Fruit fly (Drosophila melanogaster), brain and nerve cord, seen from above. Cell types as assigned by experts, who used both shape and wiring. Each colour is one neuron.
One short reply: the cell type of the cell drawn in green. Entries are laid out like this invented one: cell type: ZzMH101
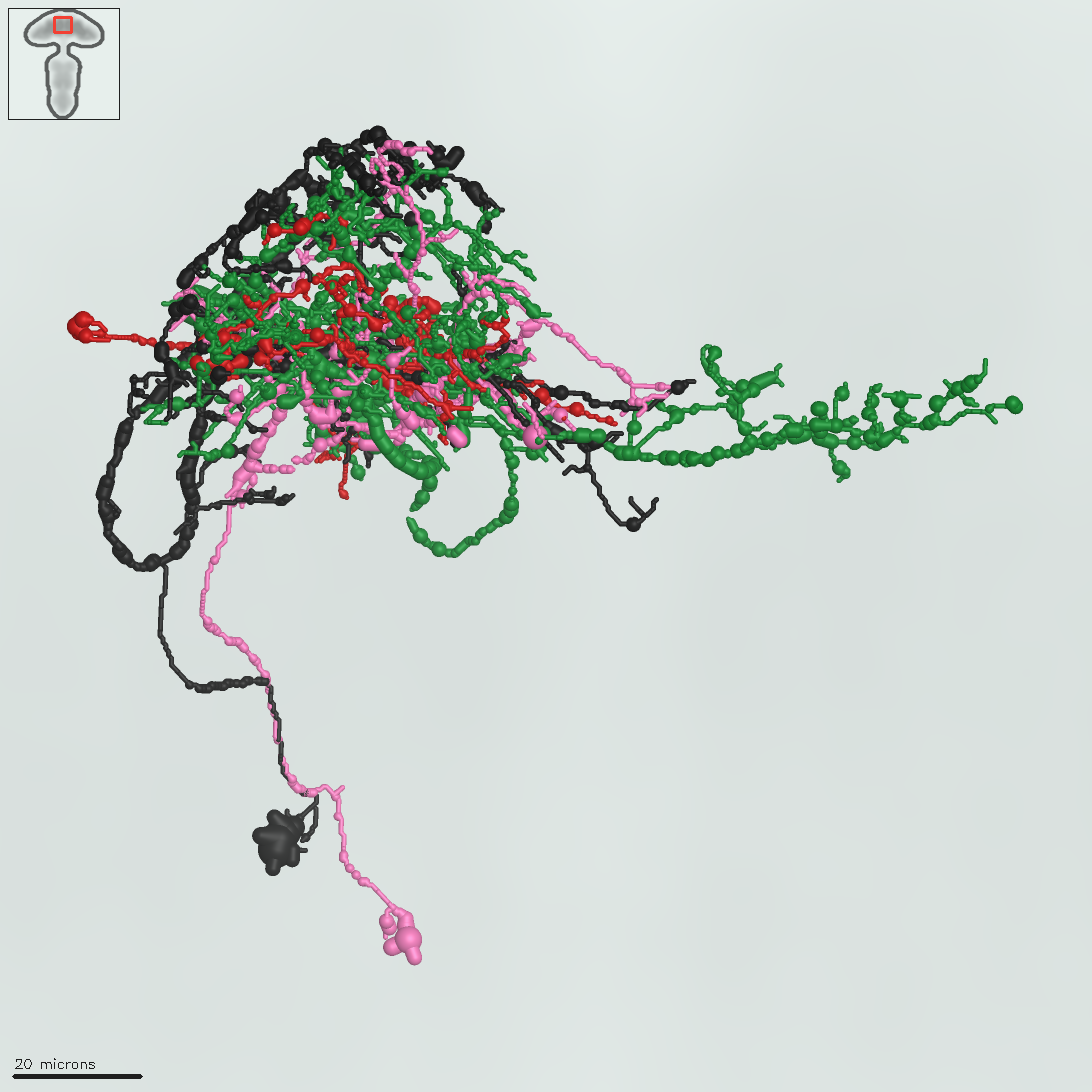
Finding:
cell type: GNG179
